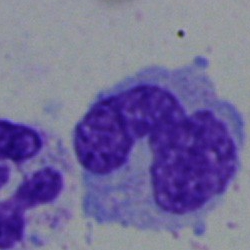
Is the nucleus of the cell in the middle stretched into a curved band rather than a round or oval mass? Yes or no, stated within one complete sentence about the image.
Yes, the nucleus has been drawn out into a curved band lacking separate lobes.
